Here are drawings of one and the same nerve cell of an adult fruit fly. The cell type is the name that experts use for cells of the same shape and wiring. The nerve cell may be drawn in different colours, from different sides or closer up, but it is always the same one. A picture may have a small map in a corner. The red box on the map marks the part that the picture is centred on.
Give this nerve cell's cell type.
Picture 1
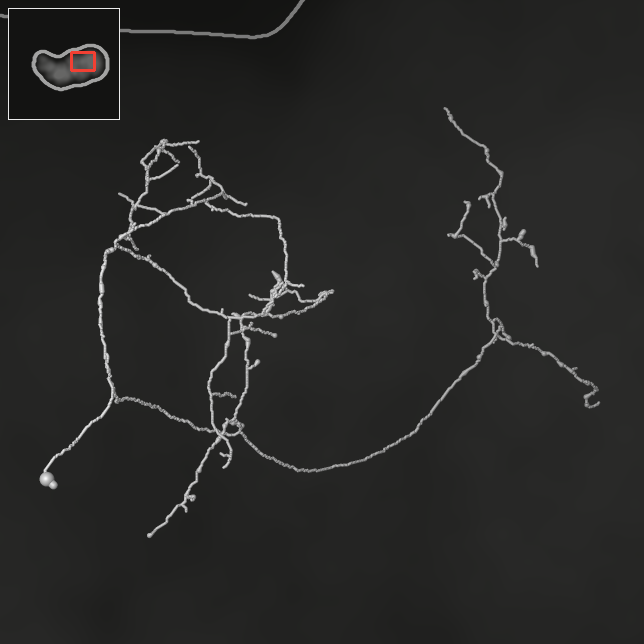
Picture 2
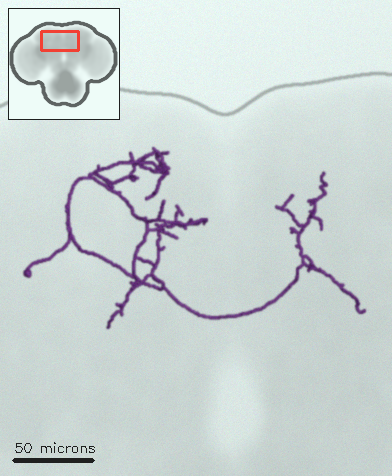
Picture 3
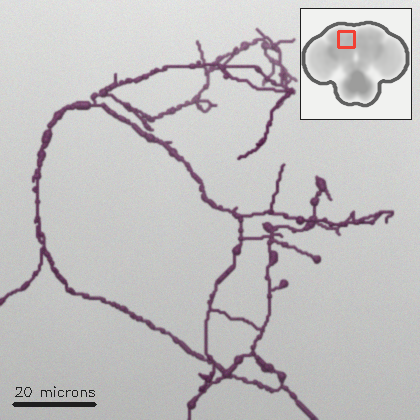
CRE003_a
